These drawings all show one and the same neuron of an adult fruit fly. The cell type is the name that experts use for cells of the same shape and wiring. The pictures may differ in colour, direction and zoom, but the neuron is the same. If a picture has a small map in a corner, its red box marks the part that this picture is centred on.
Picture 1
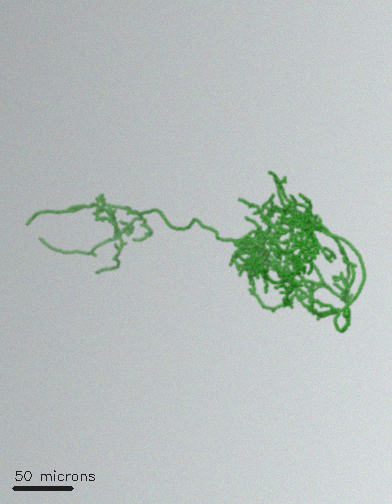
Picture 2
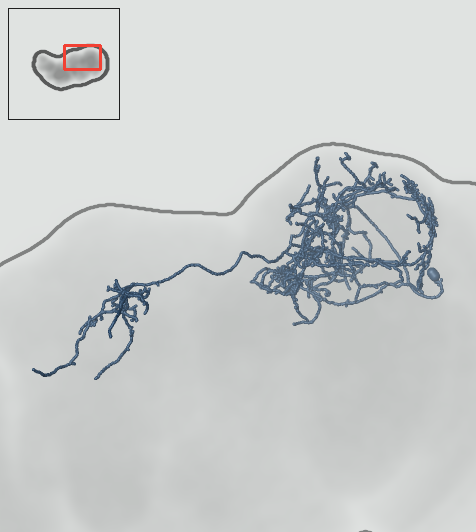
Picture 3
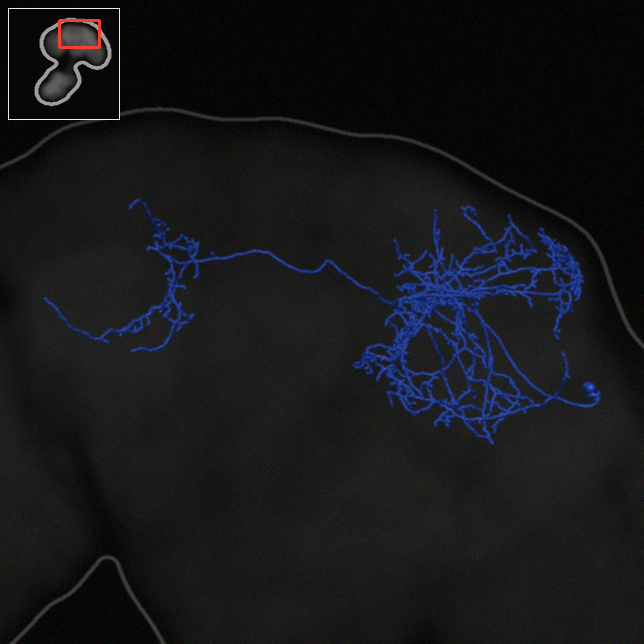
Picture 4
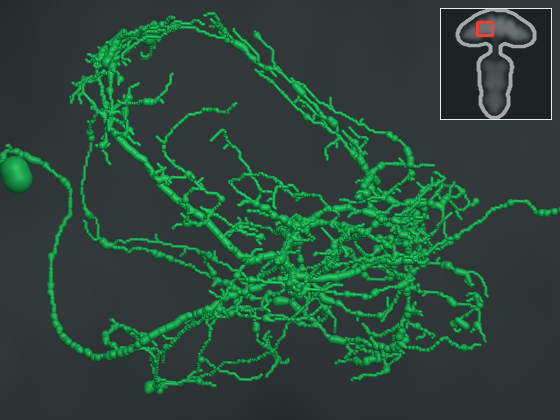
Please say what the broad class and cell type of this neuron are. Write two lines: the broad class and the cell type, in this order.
central-brain intrinsic neuron
CL135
